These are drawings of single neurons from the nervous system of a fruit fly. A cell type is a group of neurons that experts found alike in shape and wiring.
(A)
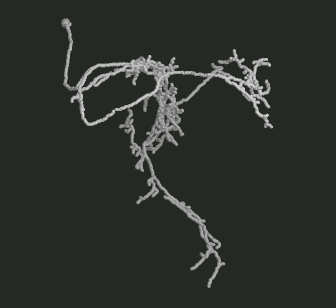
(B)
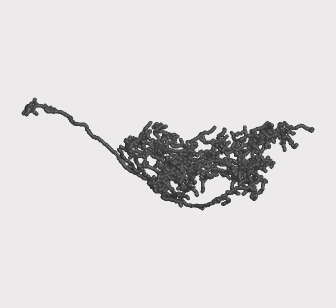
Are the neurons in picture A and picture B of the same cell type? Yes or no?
no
